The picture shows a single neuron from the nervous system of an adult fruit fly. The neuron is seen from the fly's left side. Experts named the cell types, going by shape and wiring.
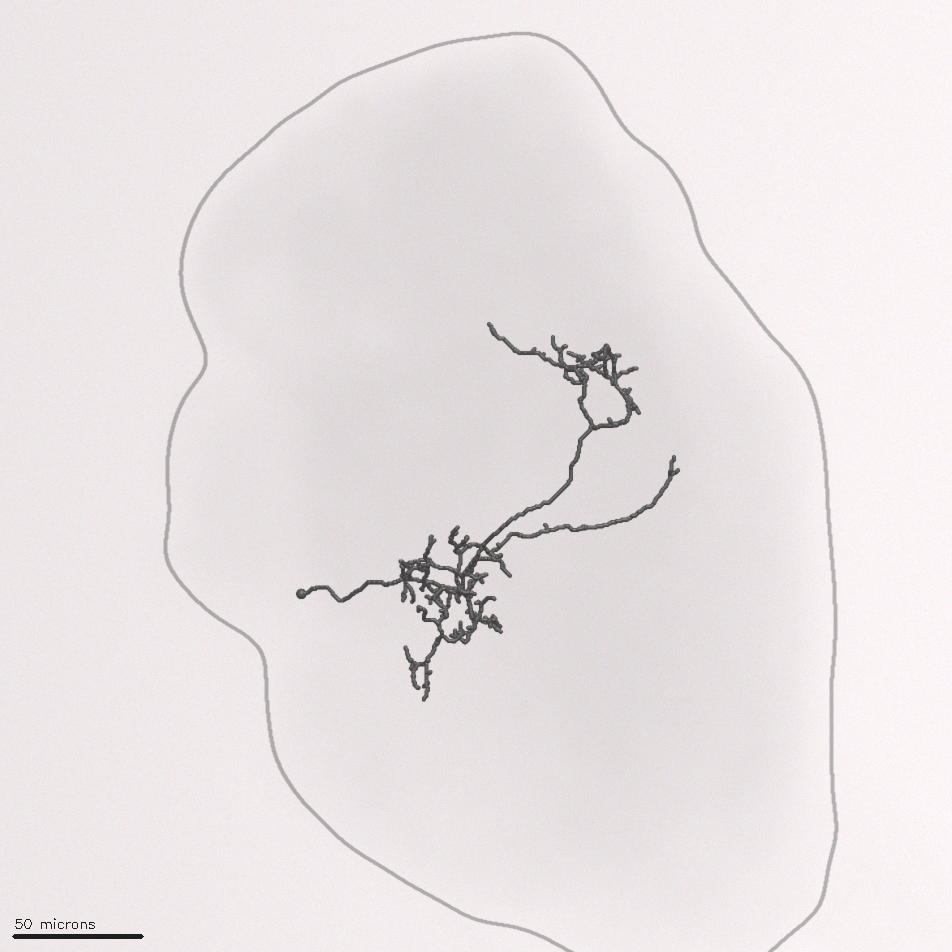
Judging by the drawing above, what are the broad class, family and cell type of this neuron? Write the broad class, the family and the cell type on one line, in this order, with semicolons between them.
central-brain intrinsic neuron; hemilineage VESa2; VES033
